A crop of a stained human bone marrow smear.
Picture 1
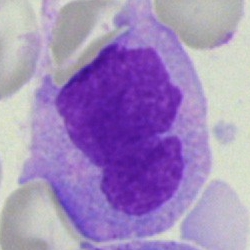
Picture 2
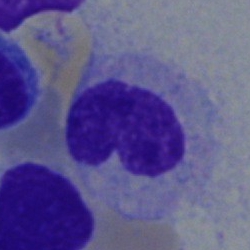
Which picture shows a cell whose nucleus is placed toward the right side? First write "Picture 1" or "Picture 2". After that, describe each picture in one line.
Picture 1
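Picture 1: The cytoplasm is widest below and to the left of the nucleus.
Picture 2: The nucleus lies off-centre, toward the left side of the cell.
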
